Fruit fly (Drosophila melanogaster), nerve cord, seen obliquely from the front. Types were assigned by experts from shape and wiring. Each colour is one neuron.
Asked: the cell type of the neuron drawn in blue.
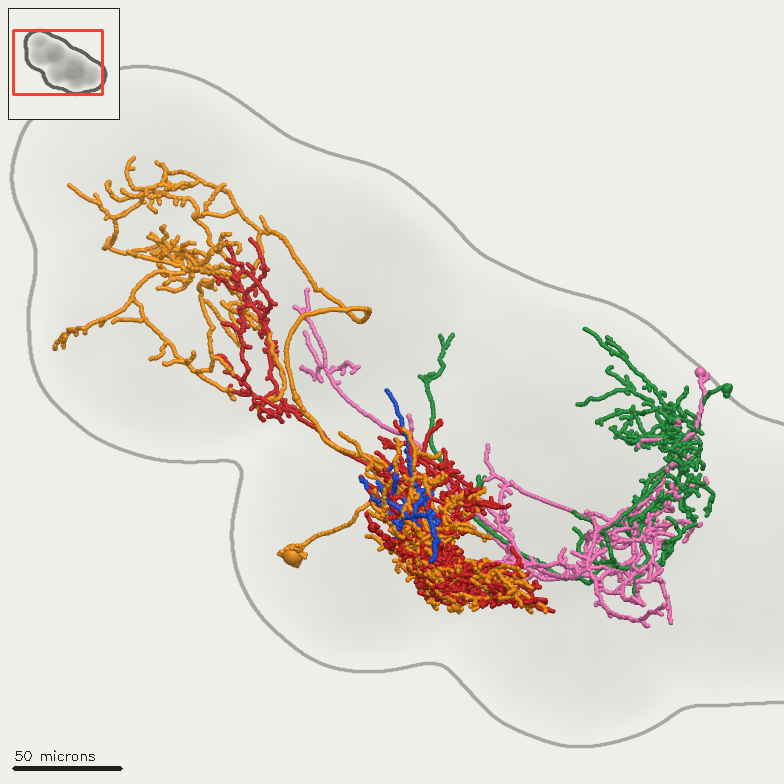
SNpp09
